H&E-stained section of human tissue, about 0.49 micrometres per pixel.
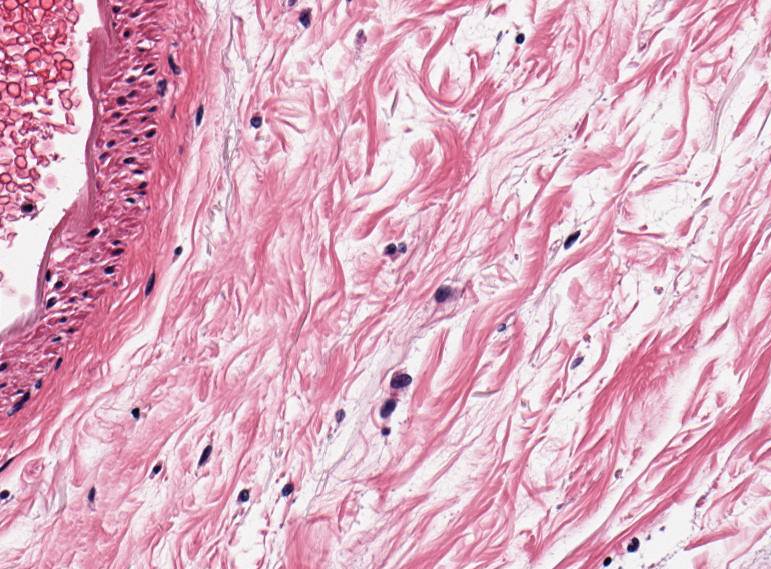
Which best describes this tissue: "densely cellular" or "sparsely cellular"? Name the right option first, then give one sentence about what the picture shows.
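Sparsely cellular. Nuclei in the collagenous stroma are sparse, small, dark and mostly spindle-shaped.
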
